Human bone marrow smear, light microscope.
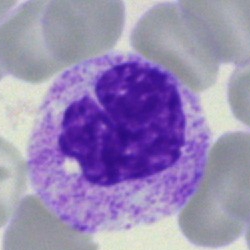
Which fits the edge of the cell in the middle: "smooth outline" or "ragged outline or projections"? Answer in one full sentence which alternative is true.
Neither ragged parts nor projections, blebs or tags mark the edge of the cell.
